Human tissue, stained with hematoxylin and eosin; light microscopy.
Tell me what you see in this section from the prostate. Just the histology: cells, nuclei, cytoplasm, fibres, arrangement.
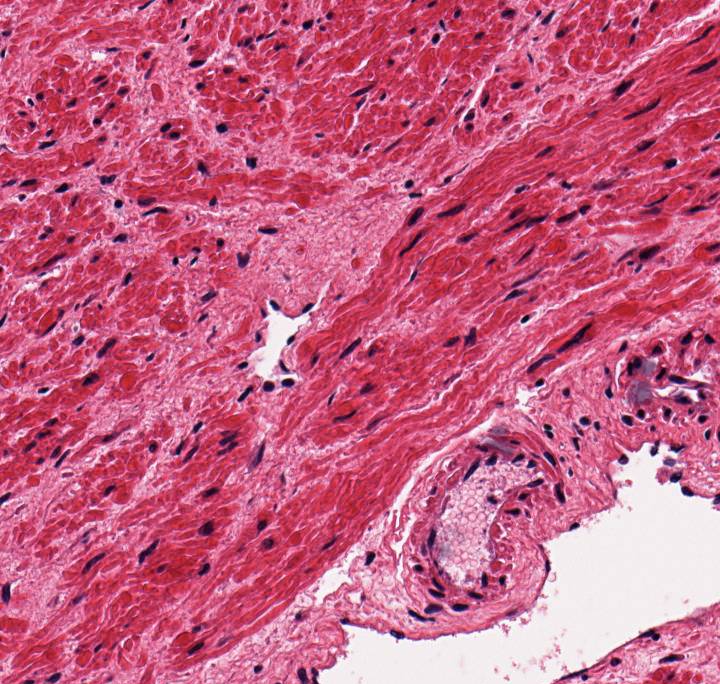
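First, the diagonal band: smooth muscle cells with elongated, blunt-ended, dark nuclei parallel to the fibres. Second, paler, loosely textured pink stroma between the muscle bundles, clearest around a small slit-like space left of centre. Third, a large empty space in the lower right corner, edged by flattened cells and loose tissue. Fourth, no epithelium or glands.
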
